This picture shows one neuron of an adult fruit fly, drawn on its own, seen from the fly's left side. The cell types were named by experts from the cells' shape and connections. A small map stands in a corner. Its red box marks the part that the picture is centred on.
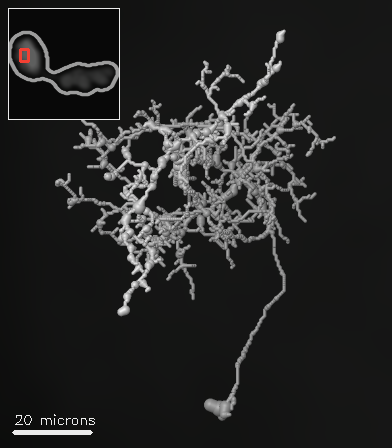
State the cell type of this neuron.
CB2627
